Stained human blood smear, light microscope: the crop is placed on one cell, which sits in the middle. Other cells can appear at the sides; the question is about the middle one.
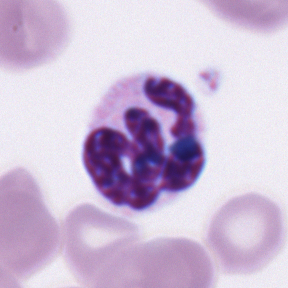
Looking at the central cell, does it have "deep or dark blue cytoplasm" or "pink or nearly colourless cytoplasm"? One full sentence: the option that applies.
The cytoplasm of this cell is pink, salmon or almost colourless, with no blue or grey in it.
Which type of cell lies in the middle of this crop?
neutrophil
